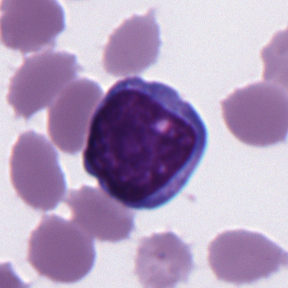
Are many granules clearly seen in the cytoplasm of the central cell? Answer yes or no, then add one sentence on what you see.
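No. No granules are seen in the cytoplasm.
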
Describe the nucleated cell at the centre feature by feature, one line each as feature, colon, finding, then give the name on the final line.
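Outline: smooth, no surface projections that I can see
Nucleus: single, unlobed, filling most of the cell
Chromatin: dark purple, densely packed, mottled
Spot: small and pale, upper right of the nucleus
Name: typical lymphocyte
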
